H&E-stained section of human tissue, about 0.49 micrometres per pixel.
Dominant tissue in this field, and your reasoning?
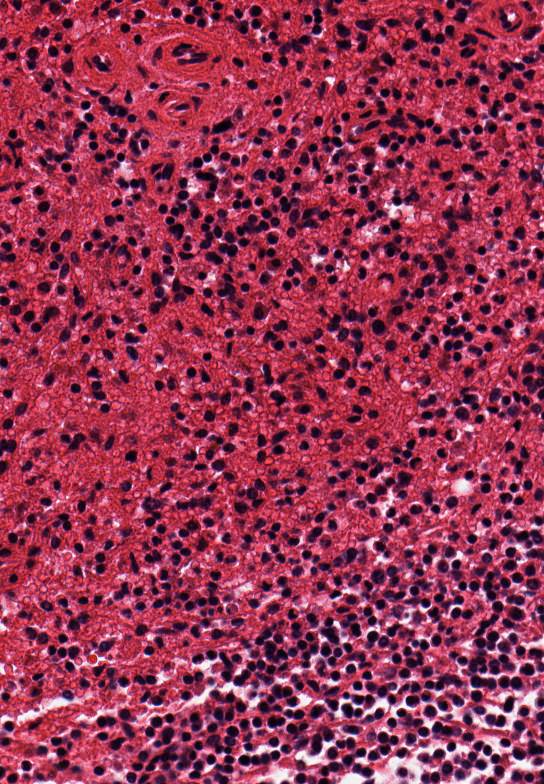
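The field mainly shows red pulp of the spleen. The upper zone is crowded with red blood cells, with scattered nucleated cells and more widely spaced nuclei than below.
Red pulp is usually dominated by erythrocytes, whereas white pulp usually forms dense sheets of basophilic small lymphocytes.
Below lies a band of closely packed small lymphocytes with round, dark nuclei and scant cytoplasm. Small vessels with thick, concentrically layered pink walls lie at the top edge, left of centre.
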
